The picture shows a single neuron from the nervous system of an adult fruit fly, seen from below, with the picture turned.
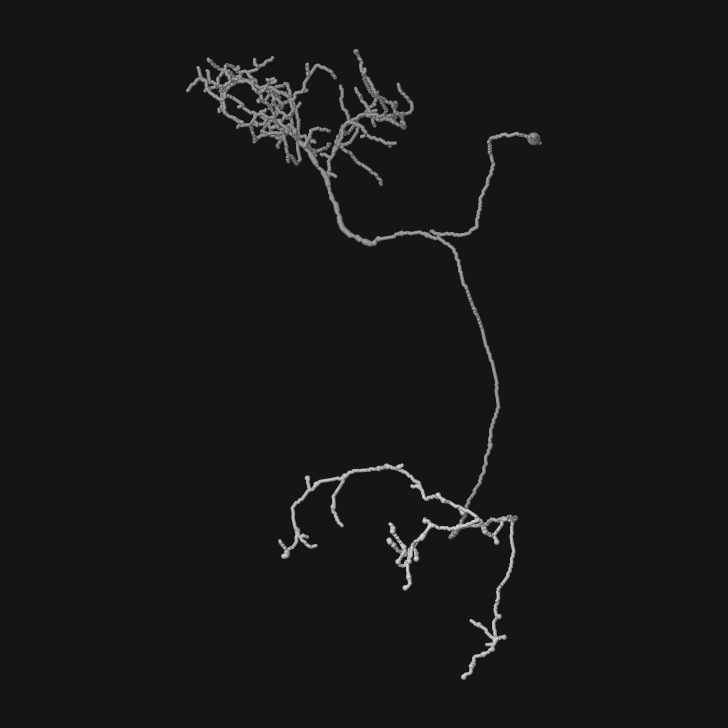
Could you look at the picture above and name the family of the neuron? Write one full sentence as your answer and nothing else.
The neuron is sorted into family hemilineage SMPpv1.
